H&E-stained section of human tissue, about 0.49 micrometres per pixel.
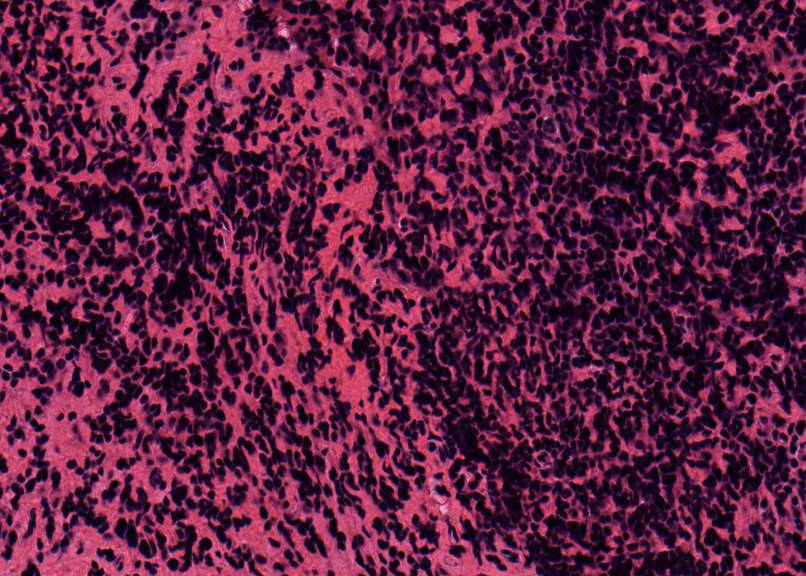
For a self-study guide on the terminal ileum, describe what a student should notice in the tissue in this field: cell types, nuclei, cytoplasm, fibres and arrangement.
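No glands or epithelial lining anywhere here; the whole field is diffusely and densely cellular. The nuclei are small and dark, with barely any cytoplasm visible around them. On the left and in the centre, a lot of them are elongated and stream obliquely downward. Over on the right they pack more tightly and look rounder, with less pink material in between.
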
